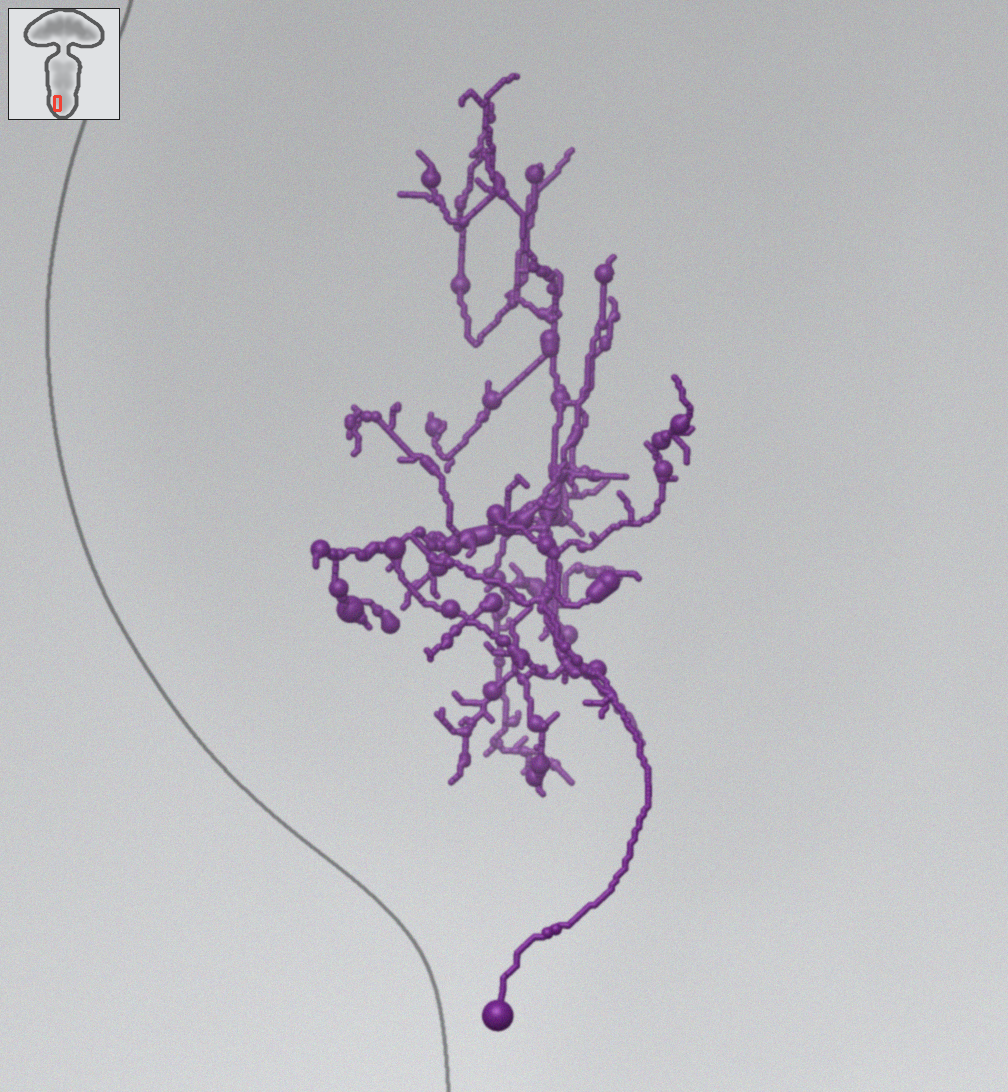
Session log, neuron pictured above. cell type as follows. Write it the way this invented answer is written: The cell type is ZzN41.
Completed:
The cell type is IN20A.22A081.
